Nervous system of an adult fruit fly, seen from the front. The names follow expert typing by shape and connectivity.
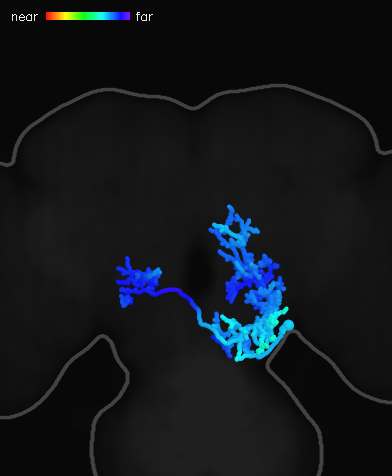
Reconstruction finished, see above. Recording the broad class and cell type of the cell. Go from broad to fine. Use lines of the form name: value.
broad class: central-brain intrinsic neuron
cell type: GNG307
